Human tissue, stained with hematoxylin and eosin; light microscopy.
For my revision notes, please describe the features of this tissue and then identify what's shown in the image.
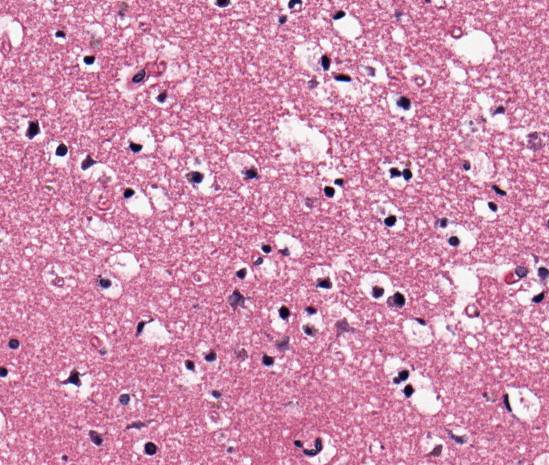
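Pink, finely fibrillary neuropil, dotted throughout with many small round clear vacuoles, fills the field. Cells are scattered singly, not in layers or units. Most sit within a clear empty halo around the nucleus. Nuclei are small, dark blue-purple and densely stained. The tissue is cerebral cortex.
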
